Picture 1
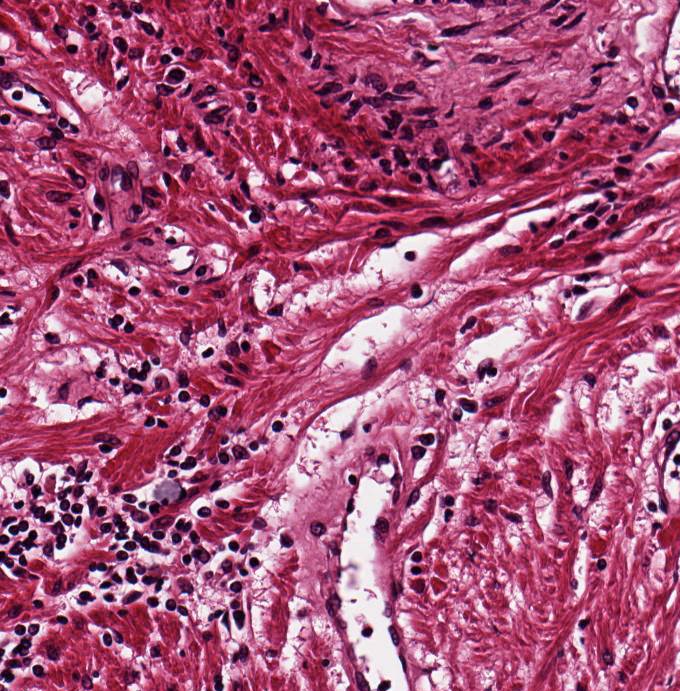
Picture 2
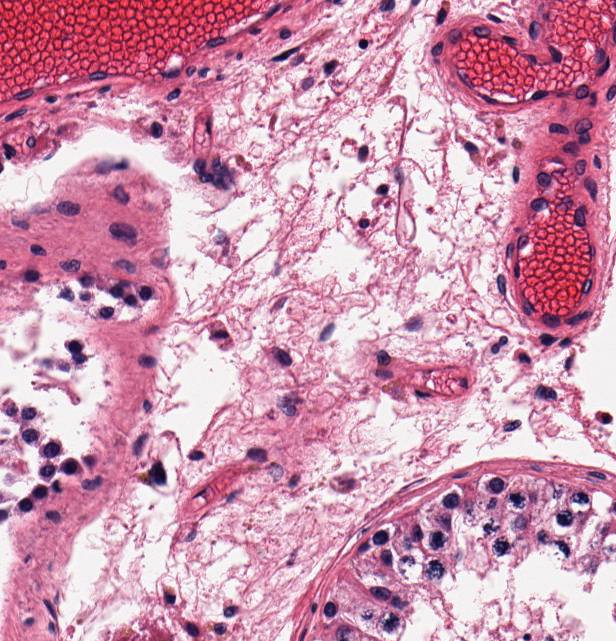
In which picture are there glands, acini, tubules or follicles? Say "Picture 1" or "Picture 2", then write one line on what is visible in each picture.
Picture 2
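What picture 1 shows: No glands or epithelial lining are present anywhere in the field.
What picture 2 shows: At the bottom right lies part of a rounded tubule bounded by a thin pink wall and filled with several layers of cells with round dark nuclei.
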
